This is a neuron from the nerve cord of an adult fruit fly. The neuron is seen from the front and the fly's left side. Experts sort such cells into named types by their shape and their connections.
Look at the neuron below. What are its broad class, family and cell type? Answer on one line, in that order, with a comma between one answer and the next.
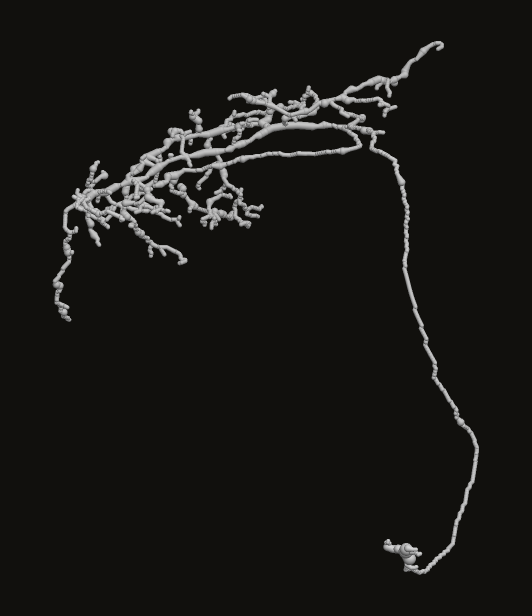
nerve-cord intrinsic neuron, hemilineage 02A, IN02A037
